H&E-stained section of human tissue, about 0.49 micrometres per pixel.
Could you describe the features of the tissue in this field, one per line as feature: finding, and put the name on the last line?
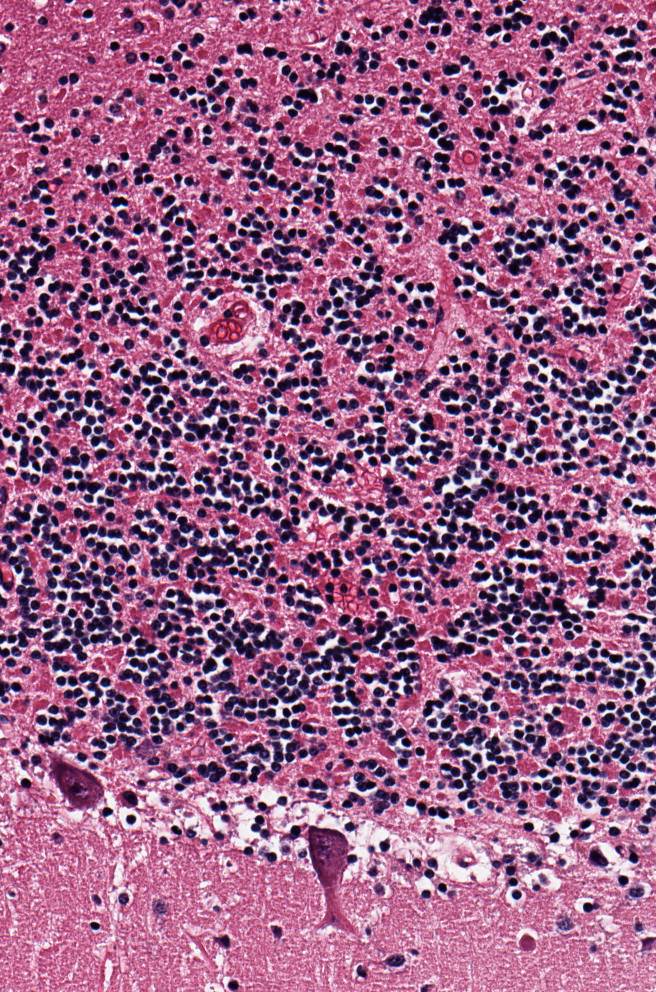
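Layers: dense layer of small dark nuclei in upper and middle field; pale pink layer along bottom edge
Cells: small, round, uniformly dark nuclei; scant visible cytoplasm
Neurons: two large, with dark flask-shaped bodies, at dense/pale boundary near bottom
Pale layer: finely fibrillar, pink, sparse scattered nuclei
Name: cerebellum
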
